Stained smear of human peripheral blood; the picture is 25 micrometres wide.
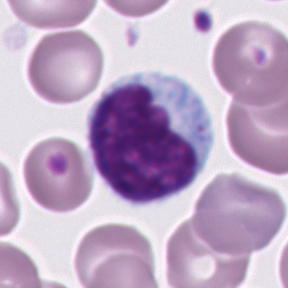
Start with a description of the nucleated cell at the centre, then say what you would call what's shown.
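The cell has a round outline. Its nucleus is indented on the side facing the upper right, and the chromatin is dark purple and clumped. No vacuoles appear in the cytoplasm. The cell is a typical lymphocyte.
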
